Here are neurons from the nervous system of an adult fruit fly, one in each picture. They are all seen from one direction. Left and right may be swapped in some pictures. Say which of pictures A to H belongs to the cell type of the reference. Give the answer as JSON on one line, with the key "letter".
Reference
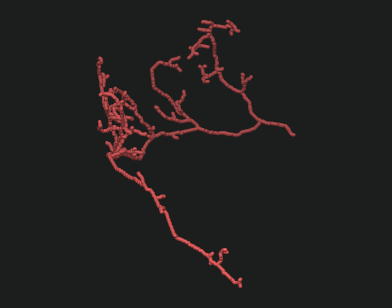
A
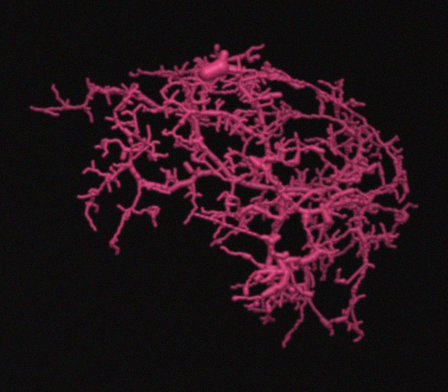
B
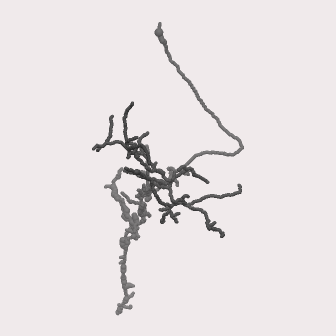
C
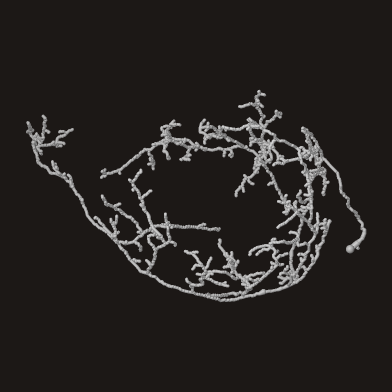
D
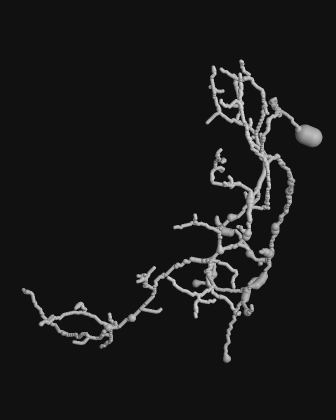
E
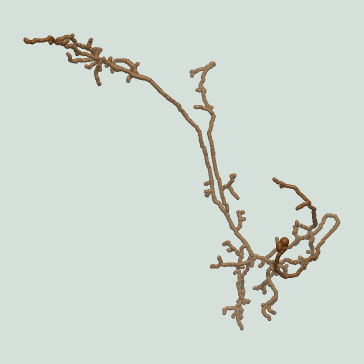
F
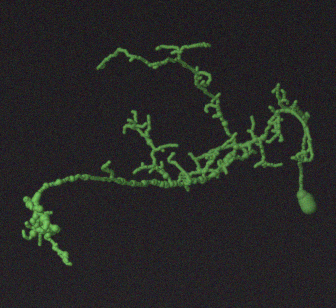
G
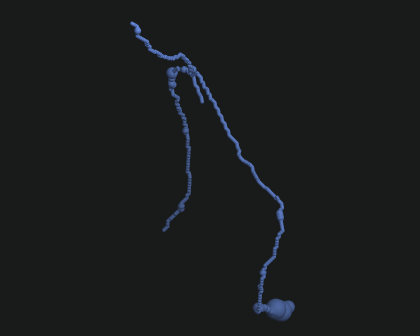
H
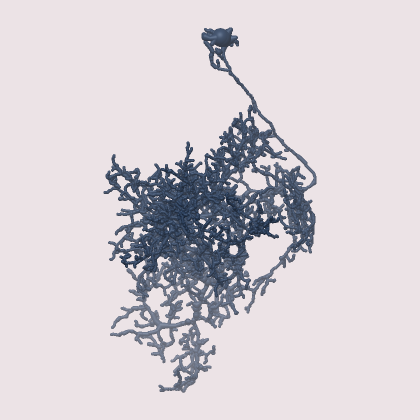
{"letter": "G"}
